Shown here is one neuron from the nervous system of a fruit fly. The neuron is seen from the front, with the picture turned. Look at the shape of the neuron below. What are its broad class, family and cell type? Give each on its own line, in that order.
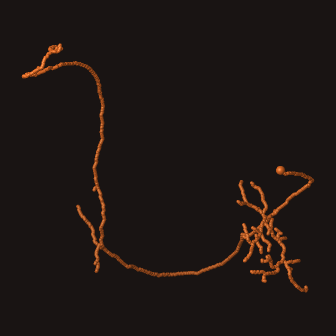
visual projection neuron
MeTu
MeTu4b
